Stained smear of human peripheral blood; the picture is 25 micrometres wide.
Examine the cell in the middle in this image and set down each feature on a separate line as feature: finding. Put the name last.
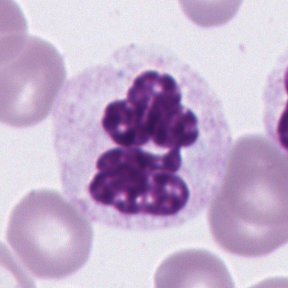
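Nucleus: split into more than three lobes
Chromatin: dark purple, coarsely clumped
Cytoplasm: plentiful, pale pinkish-lilac
Granules: fine, faint lilac, scattered through the cytoplasm
Cell: segmented neutrophil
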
